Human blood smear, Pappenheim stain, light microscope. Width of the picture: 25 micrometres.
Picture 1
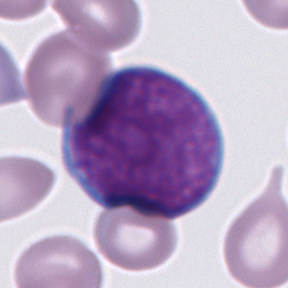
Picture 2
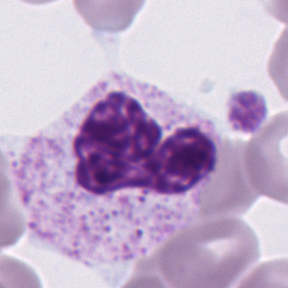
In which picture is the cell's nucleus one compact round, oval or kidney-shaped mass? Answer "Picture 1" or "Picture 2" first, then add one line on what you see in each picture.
Picture 1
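In picture 1: The nucleus is round and shows no lobes.
In picture 2: The nucleus forms two lobes, the left one larger than the right.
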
